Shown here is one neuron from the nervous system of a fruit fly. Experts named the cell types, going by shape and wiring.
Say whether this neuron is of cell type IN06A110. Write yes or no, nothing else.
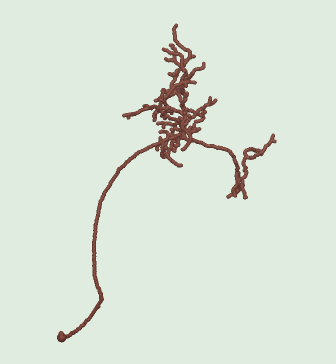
yes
